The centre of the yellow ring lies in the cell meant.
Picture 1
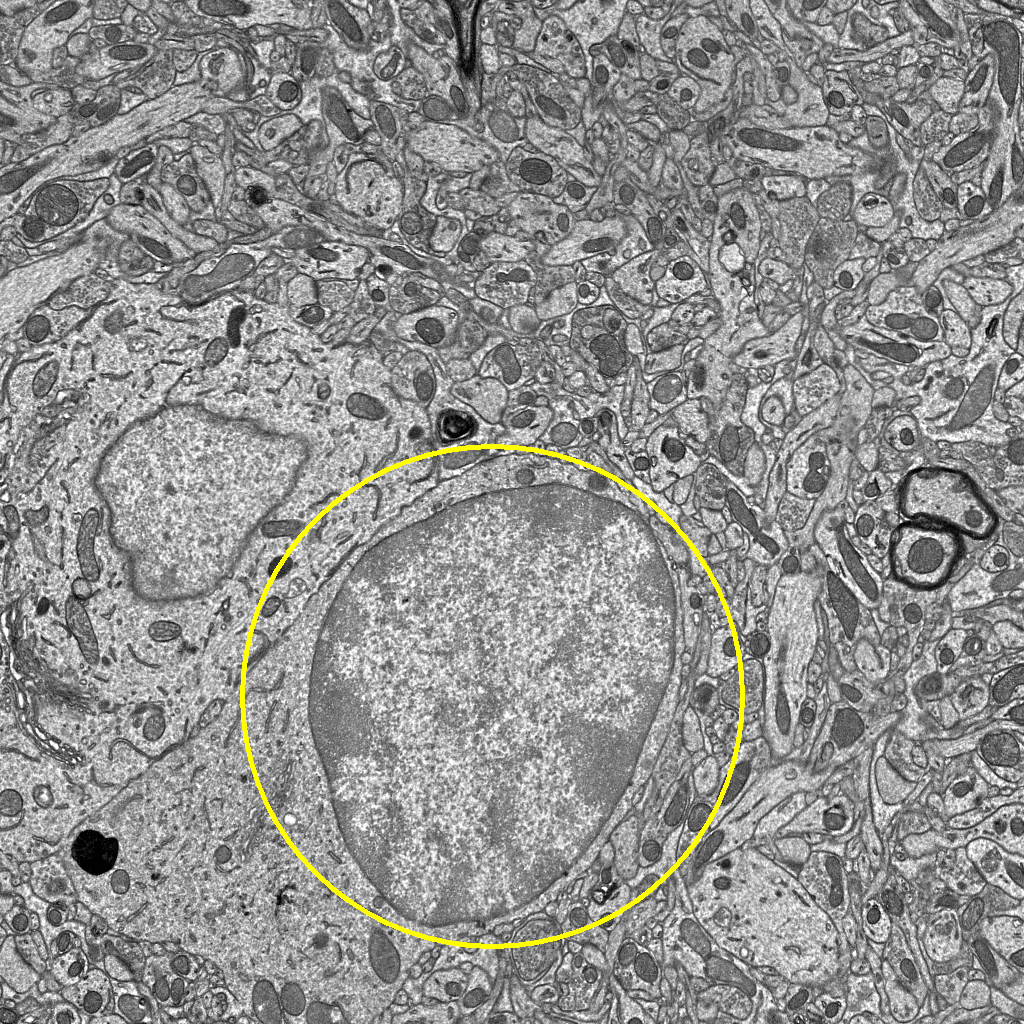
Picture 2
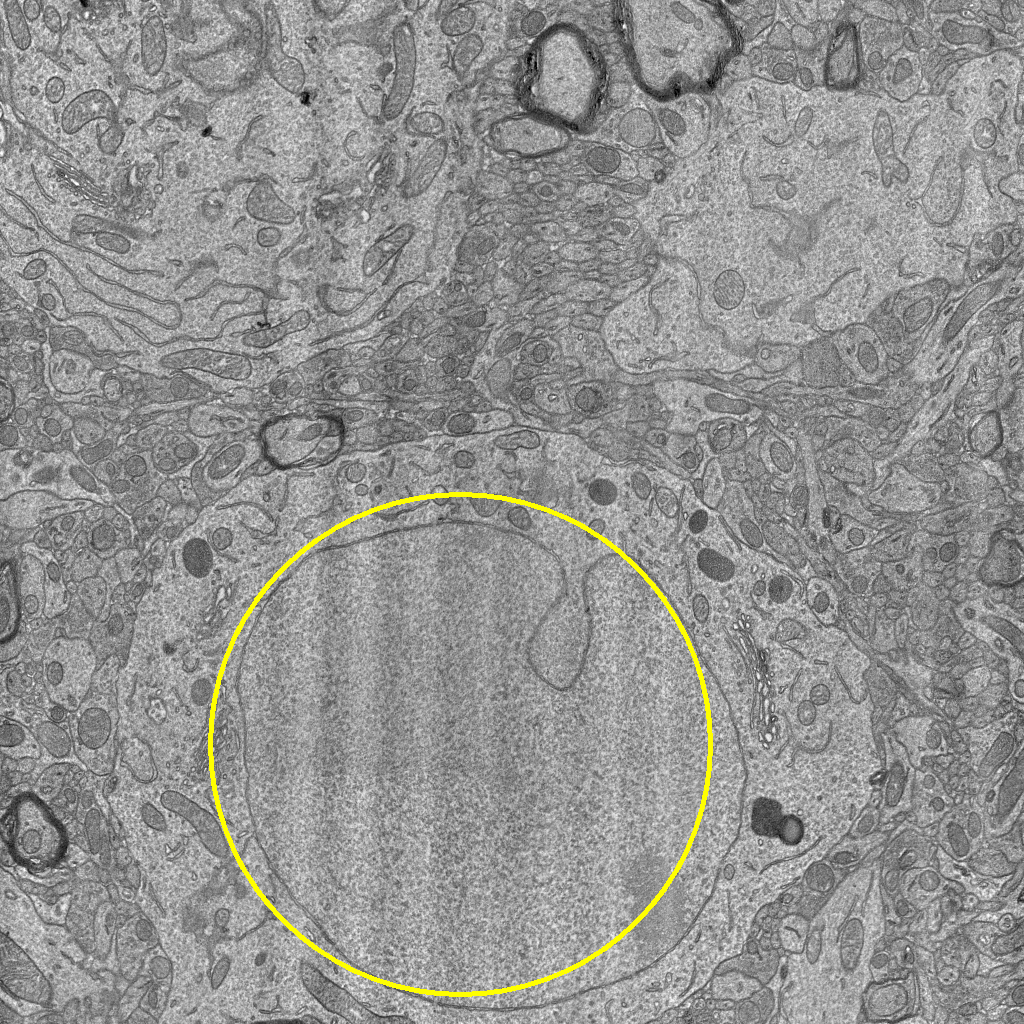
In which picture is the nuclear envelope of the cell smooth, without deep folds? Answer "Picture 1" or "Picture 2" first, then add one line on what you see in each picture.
Picture 1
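In picture 1: The nucleus is large and rounded-oval with a smooth outline.
In picture 2: The nuclear envelope makes one deep inward fold at the upper right of the nucleus.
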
